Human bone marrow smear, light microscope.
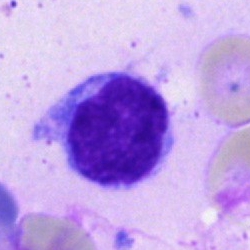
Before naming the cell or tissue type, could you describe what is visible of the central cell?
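Dark purple, densely stained chromatin. Scant cytoplasm, mostly on the left side of the nucleus. Irregular outline, small projections on the left side. Lymphocyte.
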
